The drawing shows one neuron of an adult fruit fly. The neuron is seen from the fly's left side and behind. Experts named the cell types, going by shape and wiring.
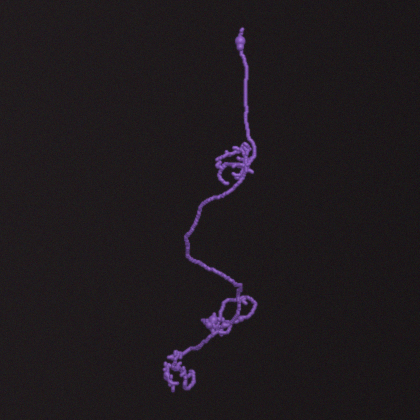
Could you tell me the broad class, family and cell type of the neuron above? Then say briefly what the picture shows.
Its broad class is central-brain intrinsic neuron. Its family is called class CX. The cell type is PFNm_b. Its cell body lies at the top of the picture. In this view it is more than twice as tall as it is wide.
